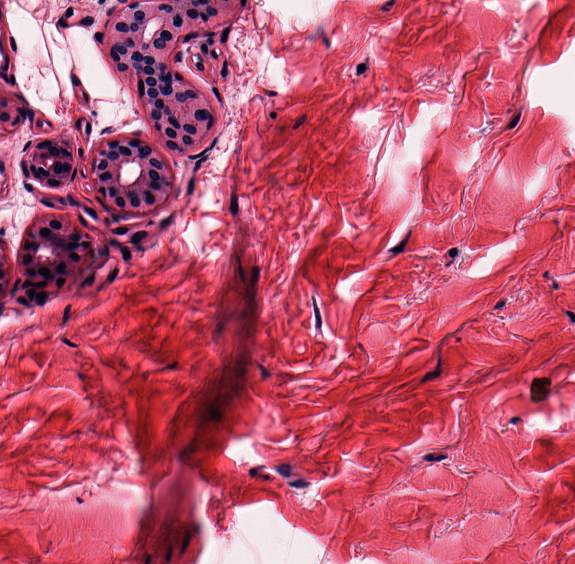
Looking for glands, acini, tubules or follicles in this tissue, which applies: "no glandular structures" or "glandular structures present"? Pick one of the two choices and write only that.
Glandular structures present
